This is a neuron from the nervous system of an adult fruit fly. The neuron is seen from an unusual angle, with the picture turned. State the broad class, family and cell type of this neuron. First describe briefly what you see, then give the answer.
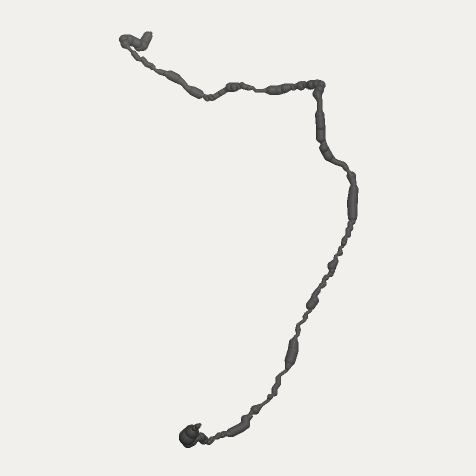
No cell body is drawn. It has a dozen or fewer branch ends. Its broad class is photoreceptor or other optic-lobe sensory neuron. The name of its family is class visual. It is of cell type R7d.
